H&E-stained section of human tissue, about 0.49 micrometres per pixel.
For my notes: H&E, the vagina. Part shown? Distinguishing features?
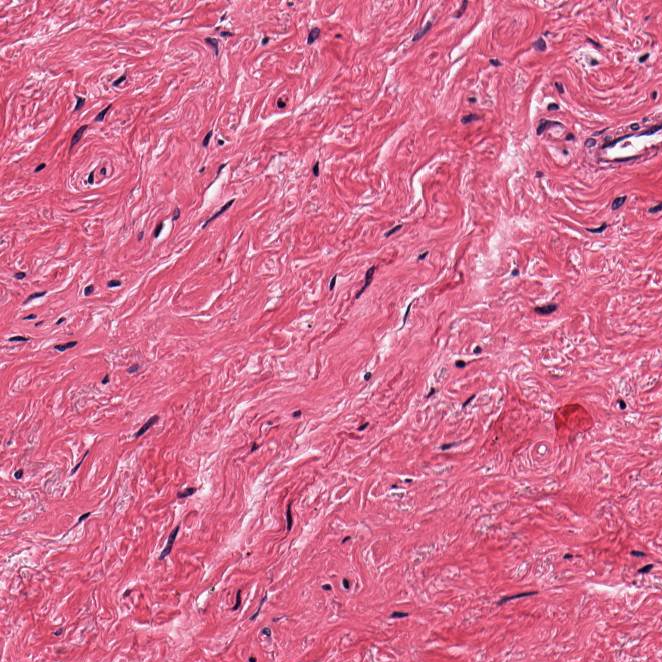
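Dense connective tissue fills this field; there is no epithelium. The pink collagen bundles are wavy and run mostly on a diagonal from lower left to upper right.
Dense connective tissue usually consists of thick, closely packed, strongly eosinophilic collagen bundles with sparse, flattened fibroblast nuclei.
Cells are few, lying singly and widely scattered among the bundles; their nuclei are small, dark and spindle-shaped or wavy, with little cytoplasm to be seen.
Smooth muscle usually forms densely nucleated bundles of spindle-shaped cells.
Here the bundles are largely fibre, with few nuclei between them.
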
